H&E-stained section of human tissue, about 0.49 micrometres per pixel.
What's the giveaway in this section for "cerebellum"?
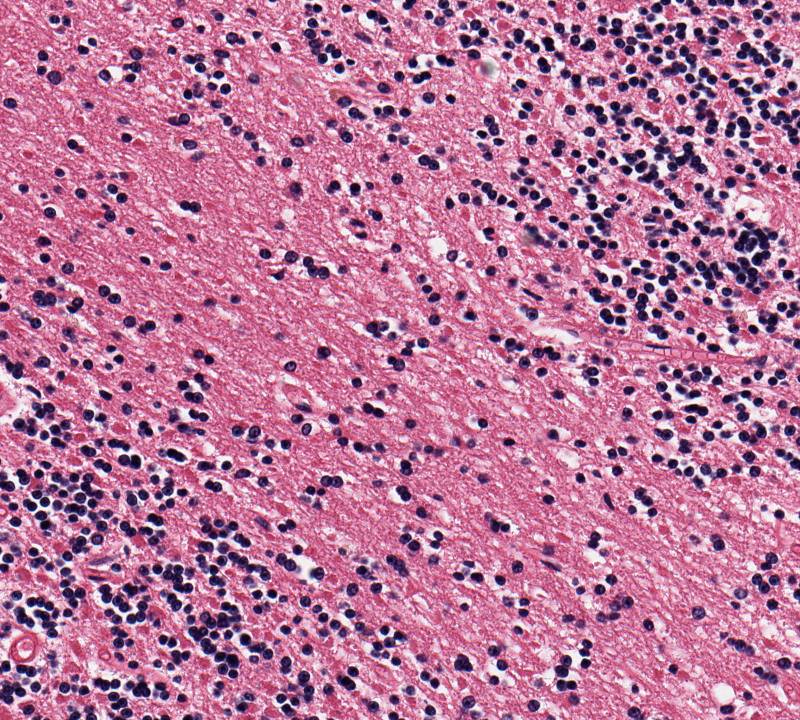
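This section is cerebellum.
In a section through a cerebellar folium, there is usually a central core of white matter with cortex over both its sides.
Here, a diagonal band of pink fibrillary tissue runs from upper left to lower right between densely cellular areas at upper right and lower left, in keeping with that arrangement.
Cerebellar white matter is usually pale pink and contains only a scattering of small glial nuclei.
Within the band, nuclei are sparse, lying singly or in short rows, which agrees with this. Its pink fibres run mainly along the band's long axis, and the cellular areas are packed with small, round, dark-blue nuclei with scant cytoplasm.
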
